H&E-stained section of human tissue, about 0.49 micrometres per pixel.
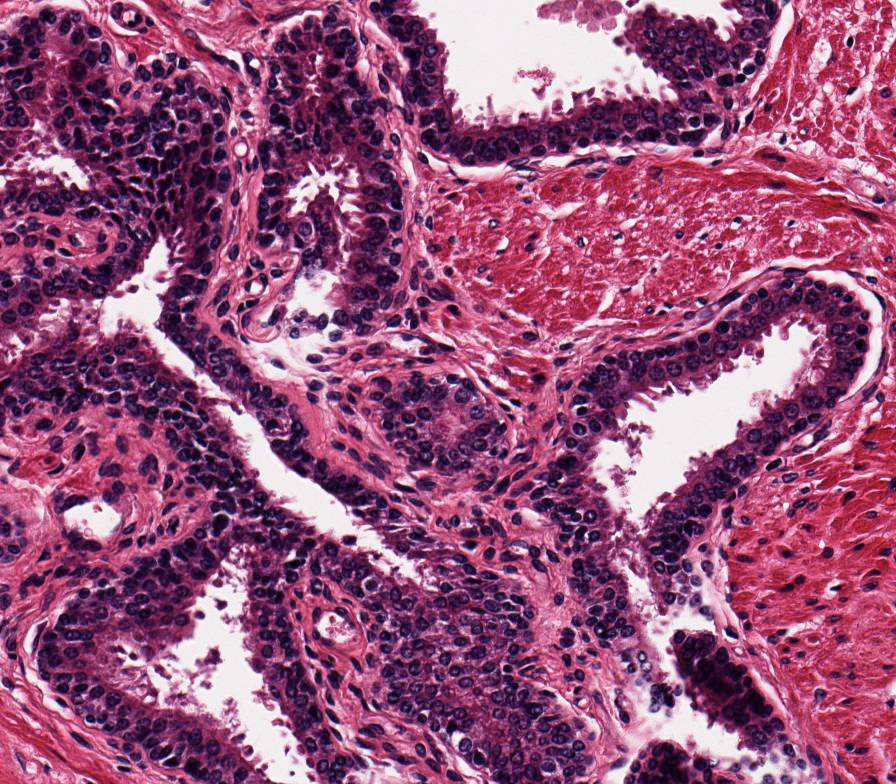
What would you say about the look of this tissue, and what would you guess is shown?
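The glandular spaces are lined by epithelium several cell layers thick. Its nuclei are dark purple, round to oval and closely crowded, and because the cells have scant cytoplasm, nuclei dominate the lining. The lumina have irregular, branching outlines with infoldings of the lining. The tissue is prostate.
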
